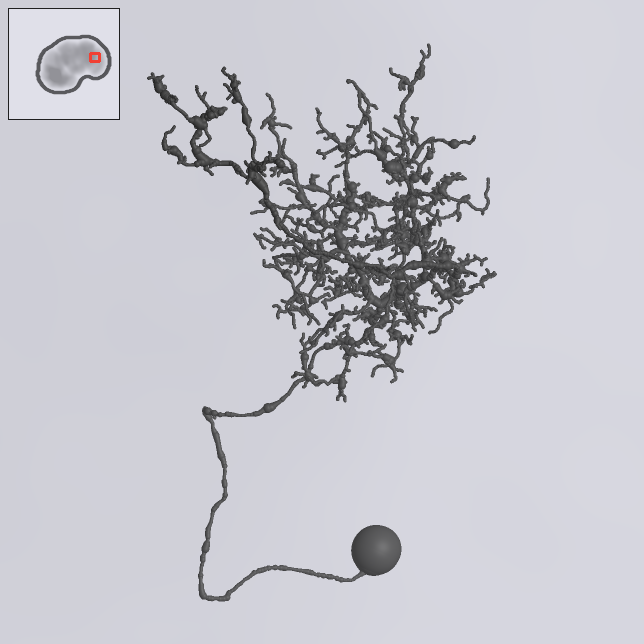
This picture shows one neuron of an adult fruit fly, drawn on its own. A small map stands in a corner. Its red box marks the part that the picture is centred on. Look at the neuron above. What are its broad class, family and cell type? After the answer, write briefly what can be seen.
This is an optic-lobe intrinsic neuron. Its family is Tlp. It is of cell type Tlp13. The cell body is at the bottom of the picture. More than a hundred branch ends can be seen.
